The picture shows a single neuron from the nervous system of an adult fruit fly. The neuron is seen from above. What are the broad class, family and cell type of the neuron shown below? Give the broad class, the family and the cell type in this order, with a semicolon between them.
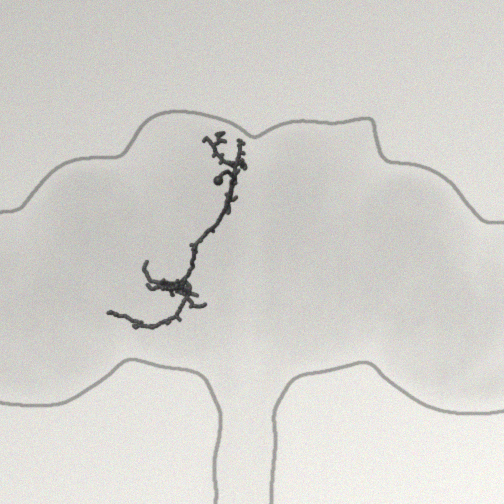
central-brain intrinsic neuron; hemilineage SMPad2; CB3143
